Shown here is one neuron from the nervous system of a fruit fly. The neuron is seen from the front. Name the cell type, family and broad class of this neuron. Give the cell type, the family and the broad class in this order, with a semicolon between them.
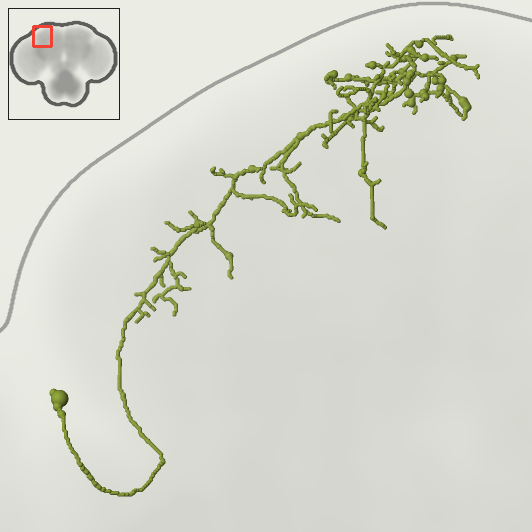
CB1333; hemilineage LHa3; central-brain intrinsic neuron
